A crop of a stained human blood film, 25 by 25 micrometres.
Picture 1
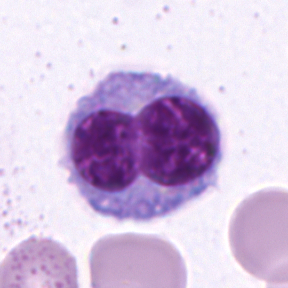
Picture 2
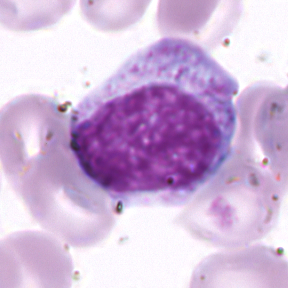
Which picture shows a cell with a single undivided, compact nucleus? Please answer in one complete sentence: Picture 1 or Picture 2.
In picture 2, the cell has a nucleus that is one compact round, oval or kidney-shaped mass.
